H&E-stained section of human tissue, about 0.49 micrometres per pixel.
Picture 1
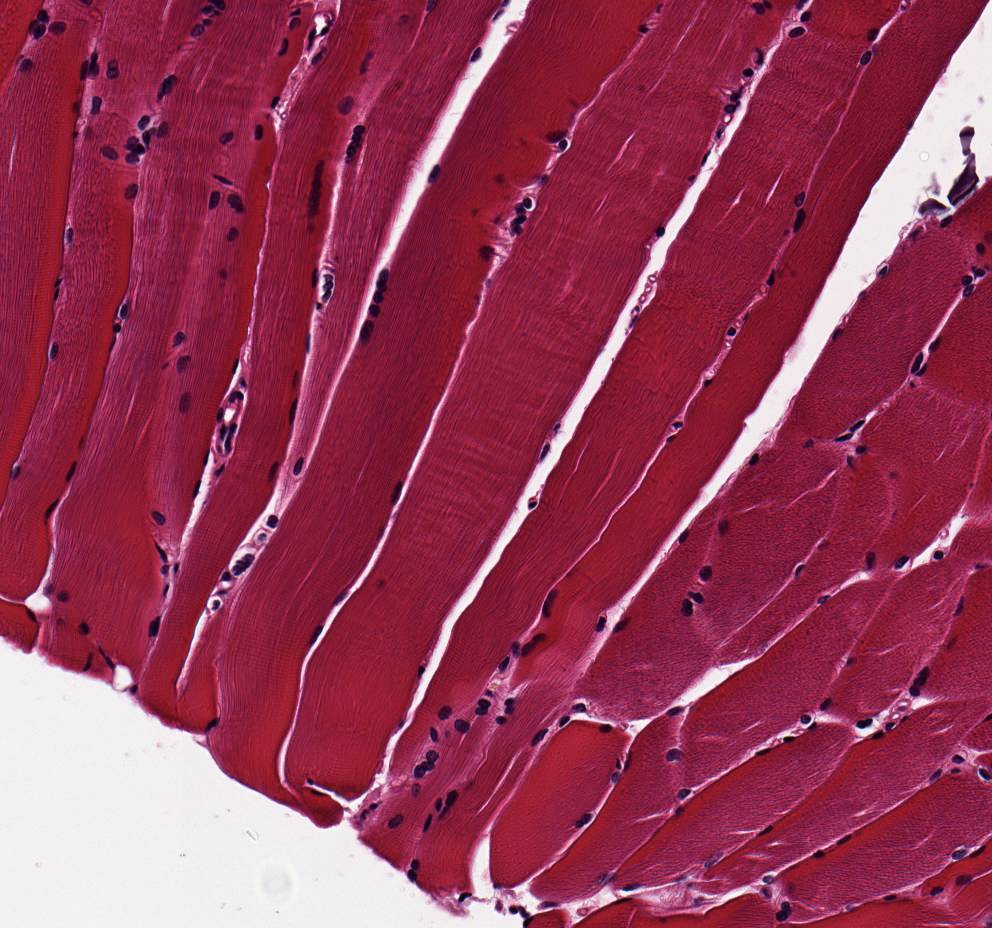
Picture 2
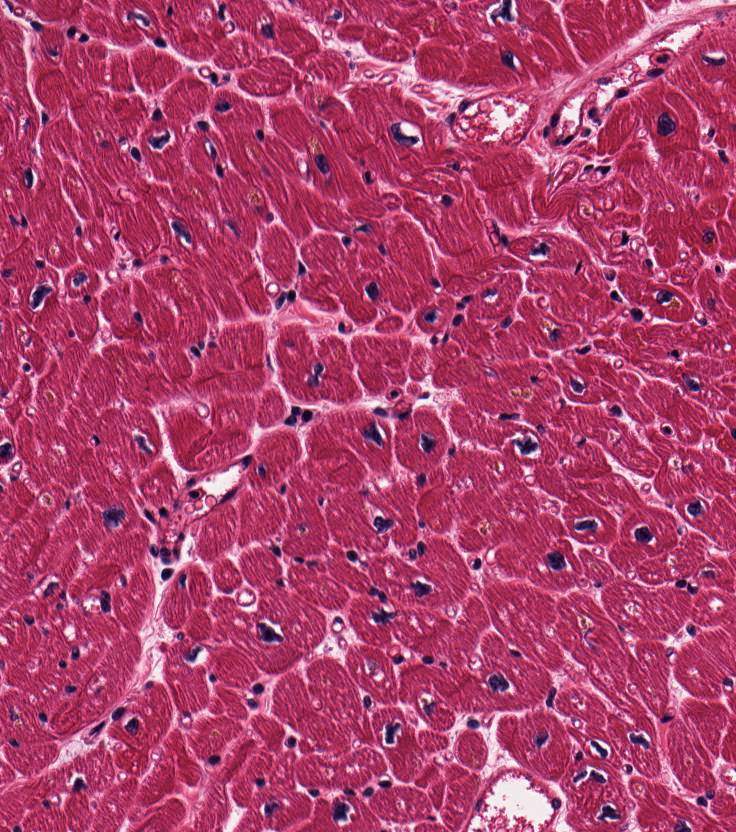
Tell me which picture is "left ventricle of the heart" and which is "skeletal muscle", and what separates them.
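Skeletal muscle is shown in picture 1, left ventricle of the heart in picture 2. In picture 1, fine cross-striations run transversely across many fibres, and the small, dark nuclei lie at the fibre edges rather than in their centres.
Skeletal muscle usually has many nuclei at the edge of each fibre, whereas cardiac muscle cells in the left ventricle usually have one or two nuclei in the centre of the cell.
In picture 2, closely packed fibres cut mostly in cross or oblique section give rounded and polygonal profiles over the whole field, and pale zones beside many nuclei hold fine golden-brown granules. In the lower right of picture 1 the fibres are cut more obliquely, giving shorter, angular profiles. Both have thin connective tissue strands with small nuclei between the fibres, and neither contains fat cells.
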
